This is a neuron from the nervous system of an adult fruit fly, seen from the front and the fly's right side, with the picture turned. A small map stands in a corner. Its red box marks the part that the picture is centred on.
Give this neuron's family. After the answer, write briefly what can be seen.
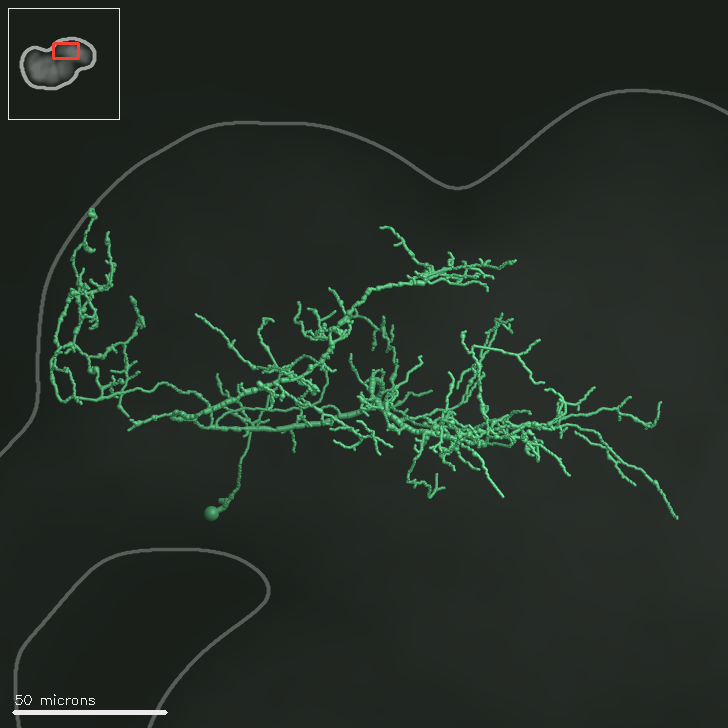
The family is hemilineage 03A. This is a nerve-cord intrinsic neuron. By the scale bar it is about 200 microns wide in this view. In this view it is wider than it is tall.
